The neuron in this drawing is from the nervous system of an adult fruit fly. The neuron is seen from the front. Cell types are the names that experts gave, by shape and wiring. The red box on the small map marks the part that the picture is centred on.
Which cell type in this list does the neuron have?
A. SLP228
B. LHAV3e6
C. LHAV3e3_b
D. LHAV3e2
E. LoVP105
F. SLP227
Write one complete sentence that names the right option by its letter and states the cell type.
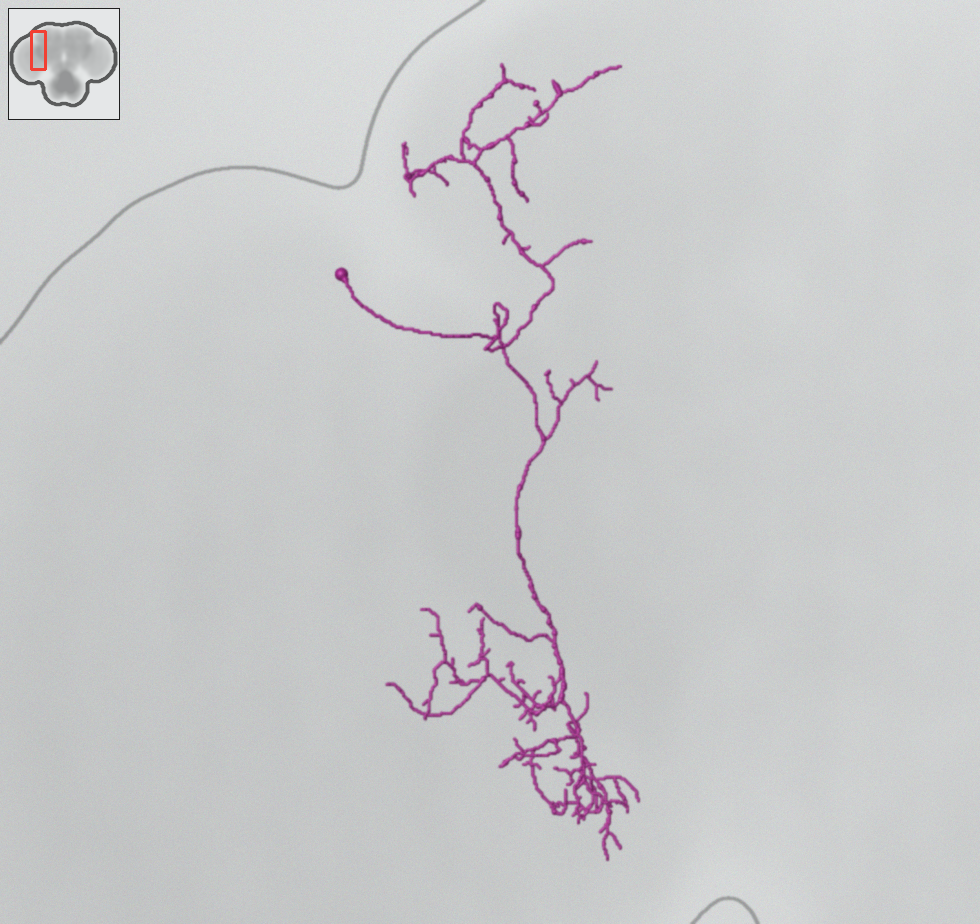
Option E, LoVP105, is the type of cell the neuron is.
